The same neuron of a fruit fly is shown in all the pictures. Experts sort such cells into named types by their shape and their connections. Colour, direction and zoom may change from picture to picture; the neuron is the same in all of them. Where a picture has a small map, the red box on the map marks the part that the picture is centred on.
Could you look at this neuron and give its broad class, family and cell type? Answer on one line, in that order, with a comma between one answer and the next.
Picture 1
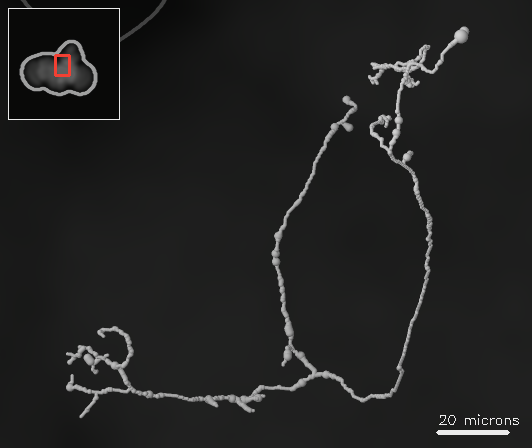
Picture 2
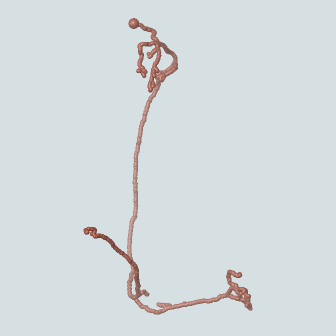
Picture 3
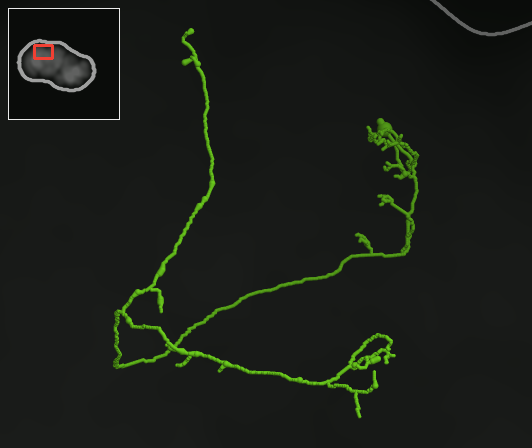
central-brain intrinsic neuron, class Kenyon Cell, KCa'b'-ap2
